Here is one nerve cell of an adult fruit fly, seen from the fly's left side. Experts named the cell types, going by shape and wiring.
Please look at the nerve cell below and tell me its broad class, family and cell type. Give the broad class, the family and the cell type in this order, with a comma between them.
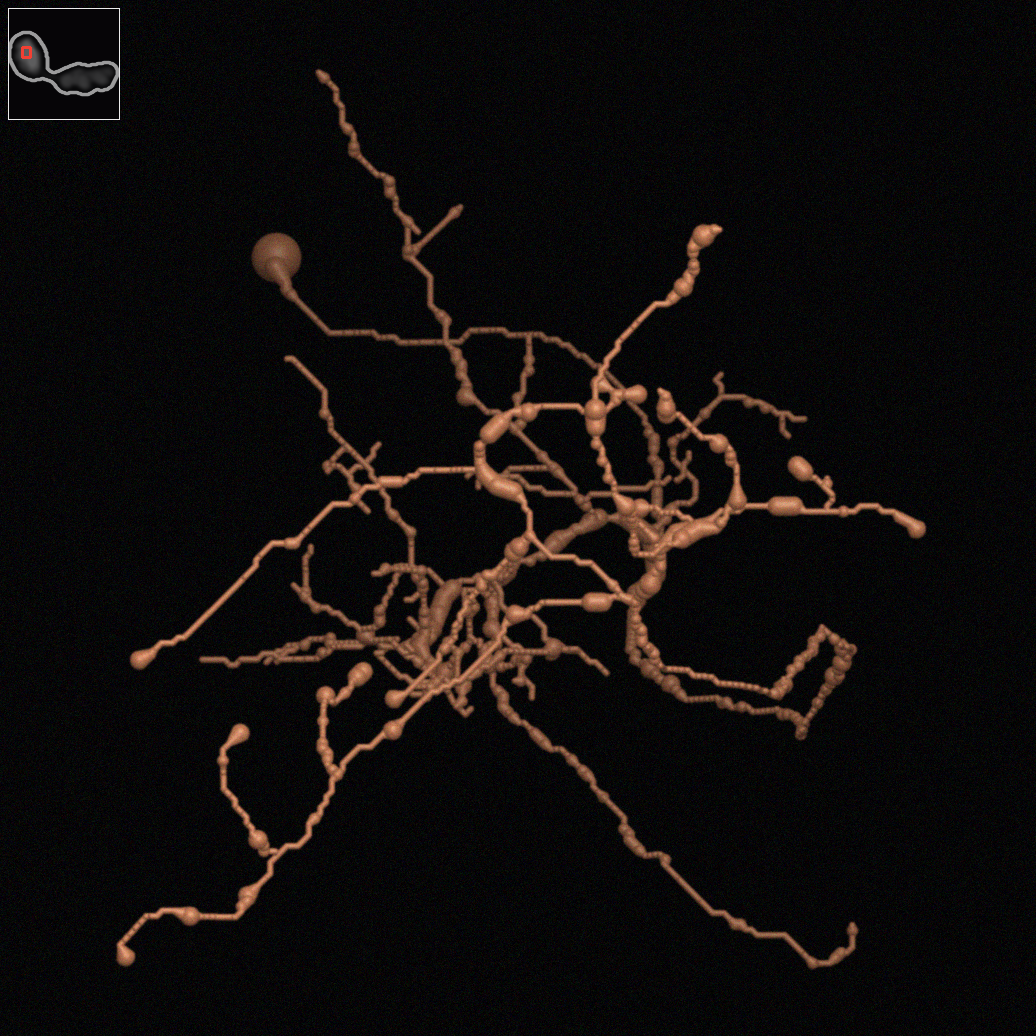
central-brain intrinsic neuron, hemilineage VLPl2_posterior, CB2143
